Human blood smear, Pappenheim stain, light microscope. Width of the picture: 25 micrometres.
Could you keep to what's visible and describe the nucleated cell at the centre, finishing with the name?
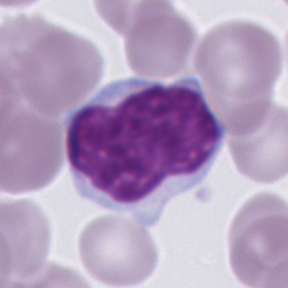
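Angular in outline, the cell shows straight stretches and corners rather than a smooth curve. It measures about 14 by 12 micrometres, and its nucleus about 13 by 10 micrometres, filling about 80% of the cell's area. The chromatin is dark purple and coarsely clumped, with paler gaps between the clumps. Pale blue cytoplasm forms a narrow rim, widest below the nucleus. It is a large granular lymphocyte.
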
